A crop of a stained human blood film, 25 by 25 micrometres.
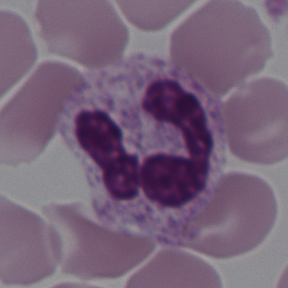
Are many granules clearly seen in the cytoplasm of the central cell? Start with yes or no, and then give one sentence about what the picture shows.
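Yes. Fine small violet granules are scattered throughout the cytoplasm.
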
